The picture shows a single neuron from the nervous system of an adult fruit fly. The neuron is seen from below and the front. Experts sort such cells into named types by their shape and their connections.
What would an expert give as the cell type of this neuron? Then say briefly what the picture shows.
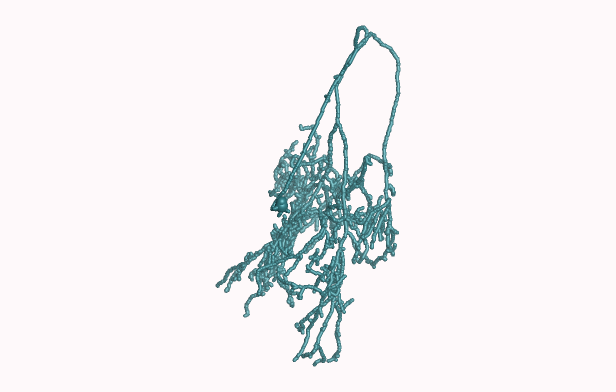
The cell type is IN02A014. This is a nerve-cord intrinsic neuron. The cell body can be seen in the middle of the picture. Dozens of branch ends can be seen.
